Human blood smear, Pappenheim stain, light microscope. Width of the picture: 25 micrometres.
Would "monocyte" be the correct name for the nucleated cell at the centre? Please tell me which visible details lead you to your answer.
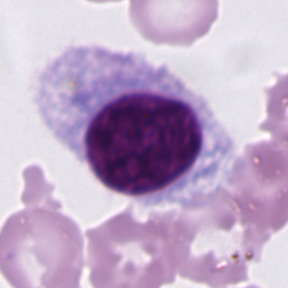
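The ragged, fuzzy cell border and the single round-oval nucleus, without indentation or lobes, decide the matter.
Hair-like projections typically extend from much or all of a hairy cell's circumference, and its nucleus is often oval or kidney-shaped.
The cell is a hairy cell, not a monocyte. The cytoplasm is abundant and pale blue-grey, finely mottled, without coarse red granules.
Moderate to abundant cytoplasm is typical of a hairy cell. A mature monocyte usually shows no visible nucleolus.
None is seen here, so that feature does not speak against monocyte. The nucleus measures about 10 by 9 micrometres.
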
